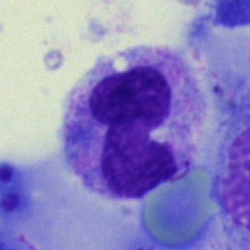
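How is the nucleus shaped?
A deep notch on its right side gives it a bent, two-part shape.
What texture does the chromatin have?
Dense and dark purple, coarse and clumped, with no nucleoli visible.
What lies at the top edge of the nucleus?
A single small clear round spot.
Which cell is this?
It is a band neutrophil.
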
